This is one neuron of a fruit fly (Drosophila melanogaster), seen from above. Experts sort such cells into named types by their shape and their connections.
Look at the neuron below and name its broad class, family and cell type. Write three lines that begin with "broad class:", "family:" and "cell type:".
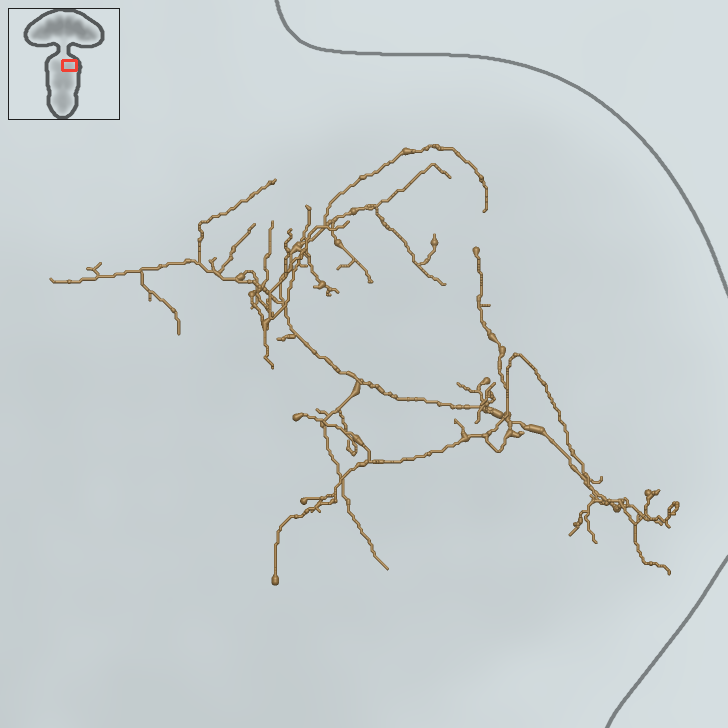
broad class: nerve-cord intrinsic neuron
family: hemilineage 20A.22A
cell type: IN20A.22A083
